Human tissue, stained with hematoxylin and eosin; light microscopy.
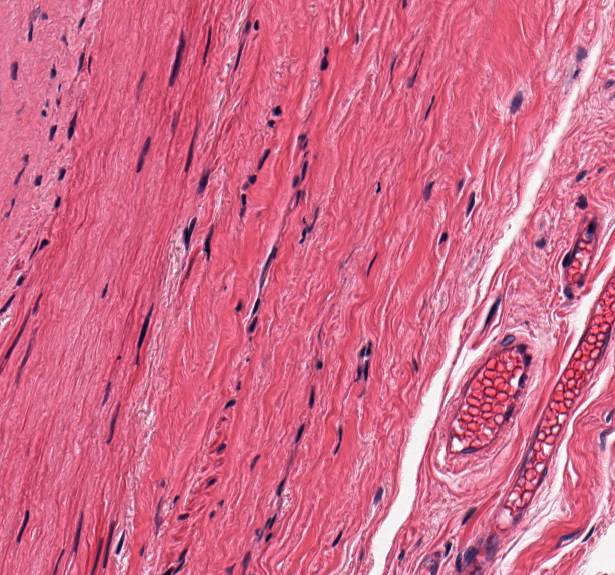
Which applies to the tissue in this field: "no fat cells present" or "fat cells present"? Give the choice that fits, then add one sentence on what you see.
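No fat cells present. No fat cells are present in the field.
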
